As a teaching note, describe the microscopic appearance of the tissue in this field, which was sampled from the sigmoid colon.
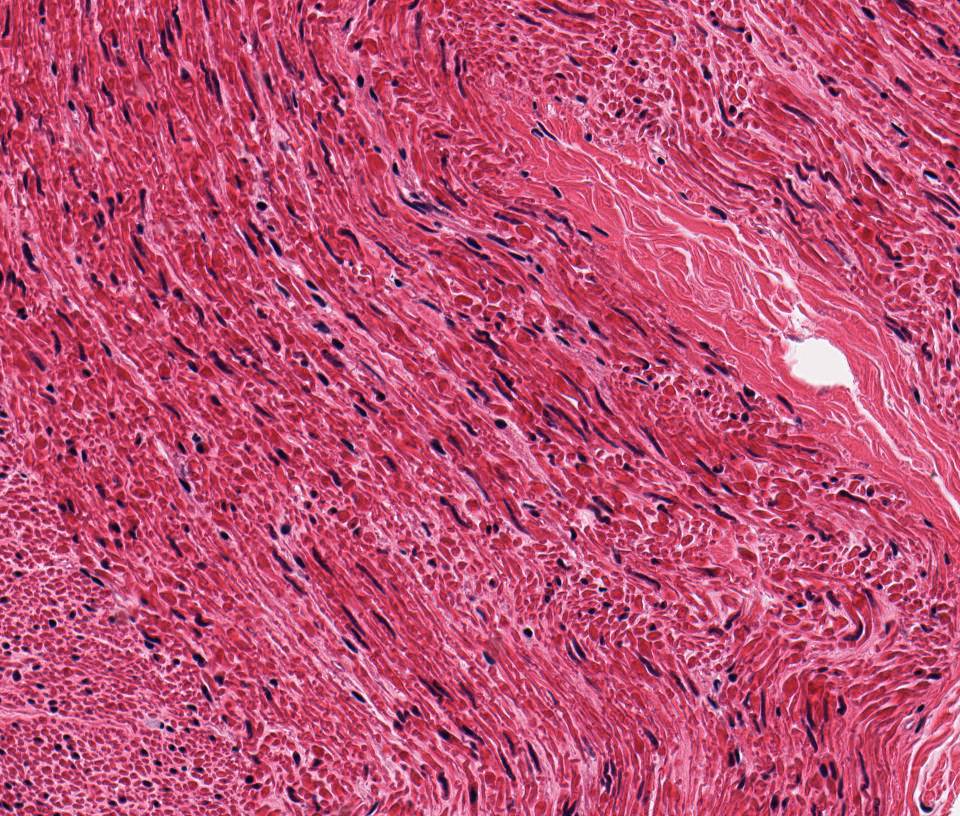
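Through the centre of the field, muscle fibres run diagonally from upper left to lower right. Where fibres are cut lengthwise, nuclei are dark, elongated and cigar-shaped. Muscle cell cytoplasm stains deep red. Between muscle bundles, upper right, lies a band of paler pink, wavy collagen.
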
